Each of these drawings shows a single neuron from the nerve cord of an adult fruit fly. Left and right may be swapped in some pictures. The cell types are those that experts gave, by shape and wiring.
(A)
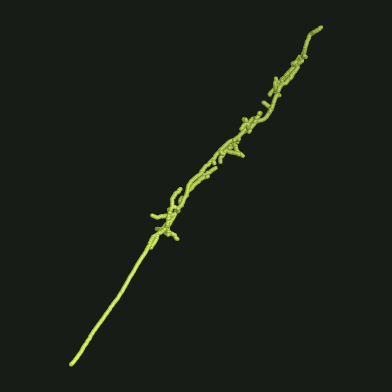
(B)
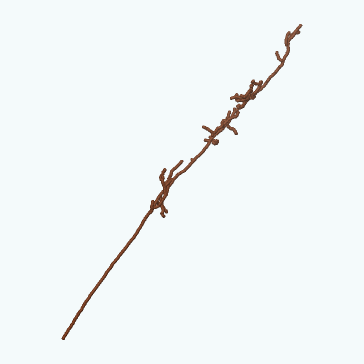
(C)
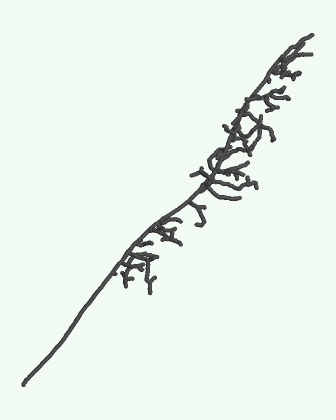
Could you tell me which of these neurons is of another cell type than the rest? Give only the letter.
C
